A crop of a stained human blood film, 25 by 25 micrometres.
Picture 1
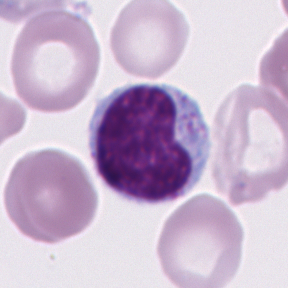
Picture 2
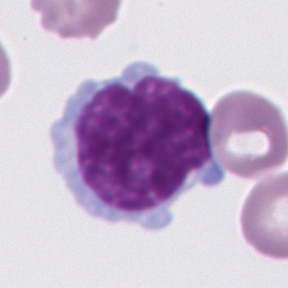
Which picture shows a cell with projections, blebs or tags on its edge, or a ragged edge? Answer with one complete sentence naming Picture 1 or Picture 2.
A rough outline is found on the cell in picture 2.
